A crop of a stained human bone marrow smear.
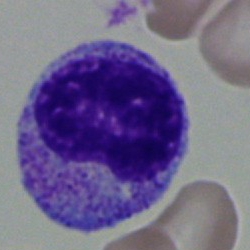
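Myelocyte, the cell in the middle of a stained human bone marrow smear. Notice its smooth outline, round to slightly oval. The nucleus is indented on its lower side, which gives it a kidney shape. Its chromatin is dark purple and fairly dense, and the cytoplasm is lilac-purple.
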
